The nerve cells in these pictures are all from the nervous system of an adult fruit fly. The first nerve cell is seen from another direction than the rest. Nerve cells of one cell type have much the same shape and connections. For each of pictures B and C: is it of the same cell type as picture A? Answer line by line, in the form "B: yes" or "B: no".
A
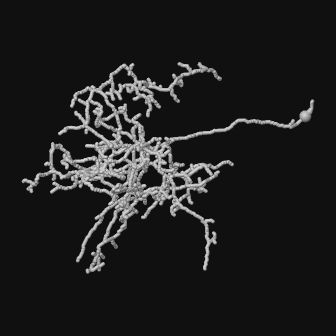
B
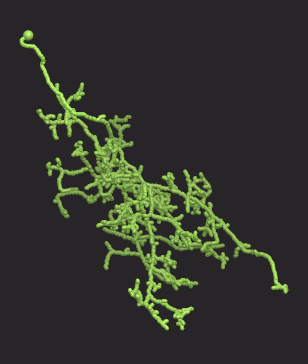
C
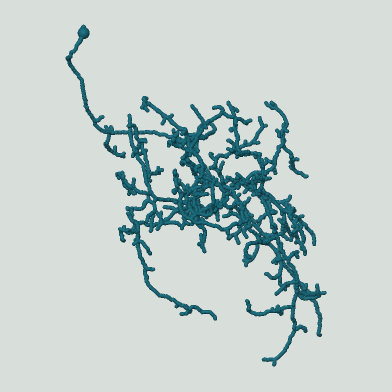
B: no
C: no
